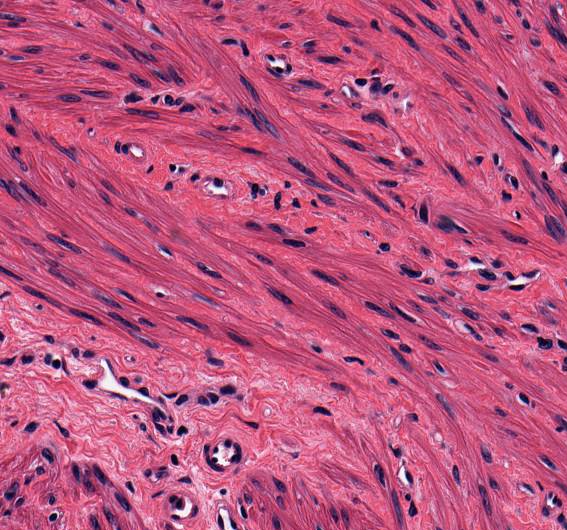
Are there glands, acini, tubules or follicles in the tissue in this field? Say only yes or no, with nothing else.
No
